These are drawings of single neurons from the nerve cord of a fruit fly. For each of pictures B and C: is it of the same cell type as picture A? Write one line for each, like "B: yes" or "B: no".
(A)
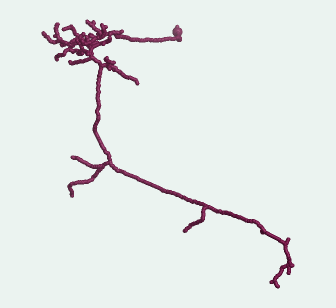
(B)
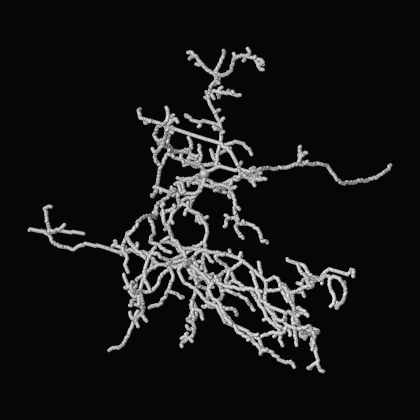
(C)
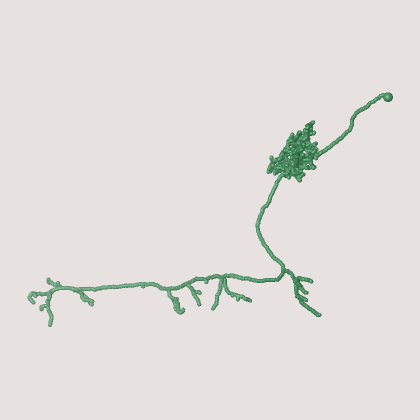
B: no
C: no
